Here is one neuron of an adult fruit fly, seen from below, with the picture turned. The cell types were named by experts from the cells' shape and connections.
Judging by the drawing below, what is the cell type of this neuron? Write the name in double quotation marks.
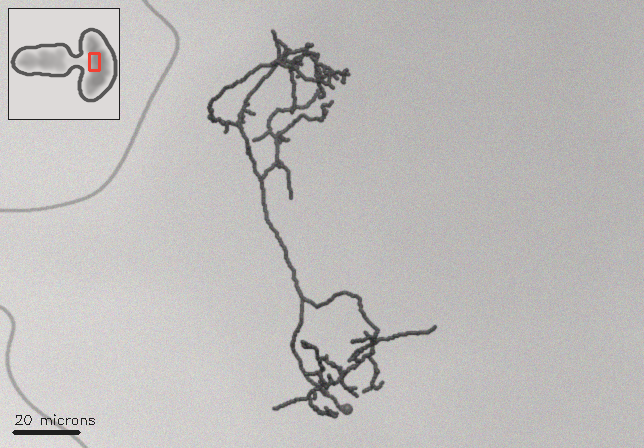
"PS150"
